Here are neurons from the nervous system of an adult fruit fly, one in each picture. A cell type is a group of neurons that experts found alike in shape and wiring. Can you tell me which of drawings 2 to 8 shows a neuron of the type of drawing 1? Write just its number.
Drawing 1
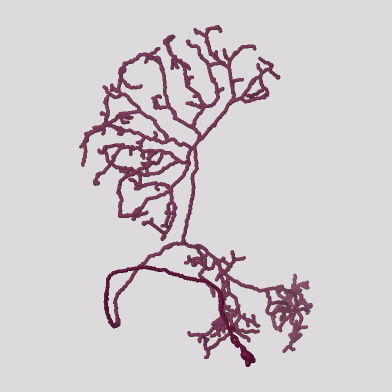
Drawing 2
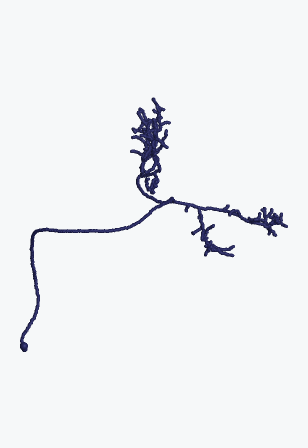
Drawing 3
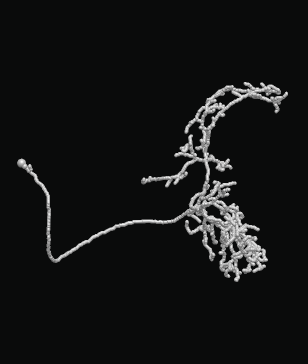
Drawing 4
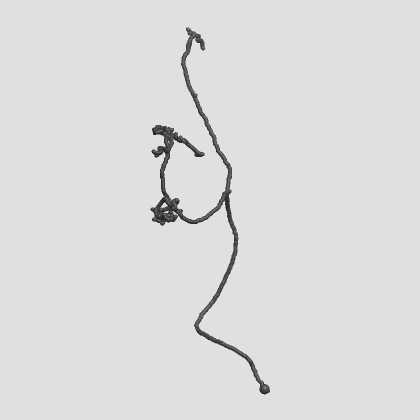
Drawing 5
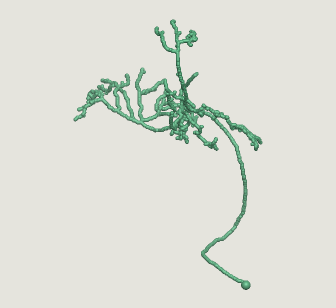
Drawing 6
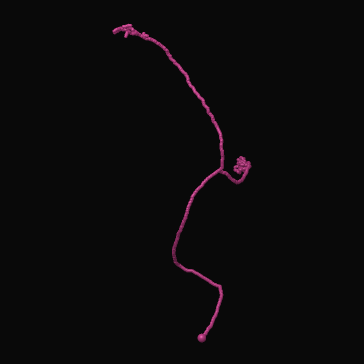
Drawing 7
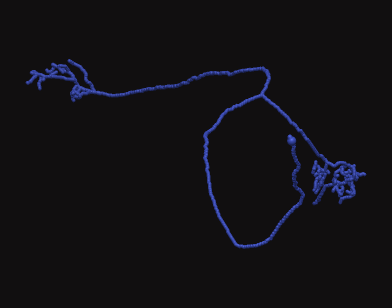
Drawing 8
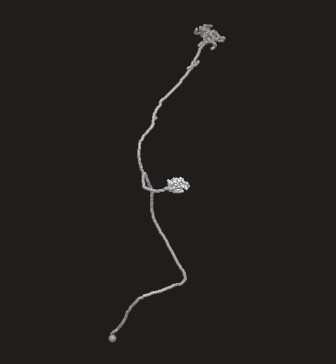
3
